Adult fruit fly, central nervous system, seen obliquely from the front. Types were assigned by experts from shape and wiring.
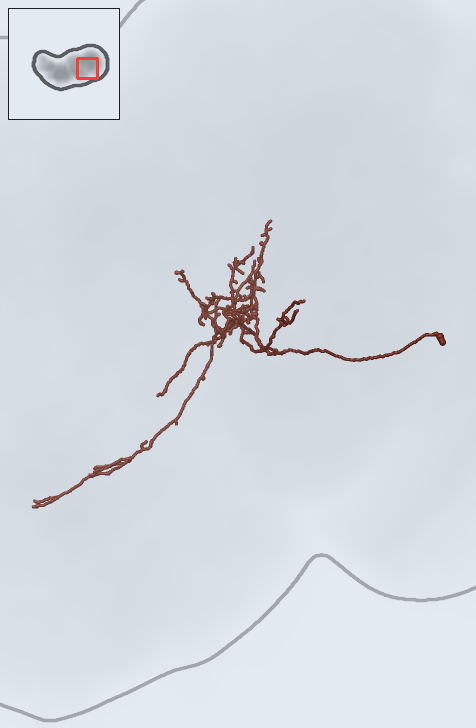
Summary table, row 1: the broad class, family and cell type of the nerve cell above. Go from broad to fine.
central-brain intrinsic neuron; hemilineage LALa1_posterior; CB2227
